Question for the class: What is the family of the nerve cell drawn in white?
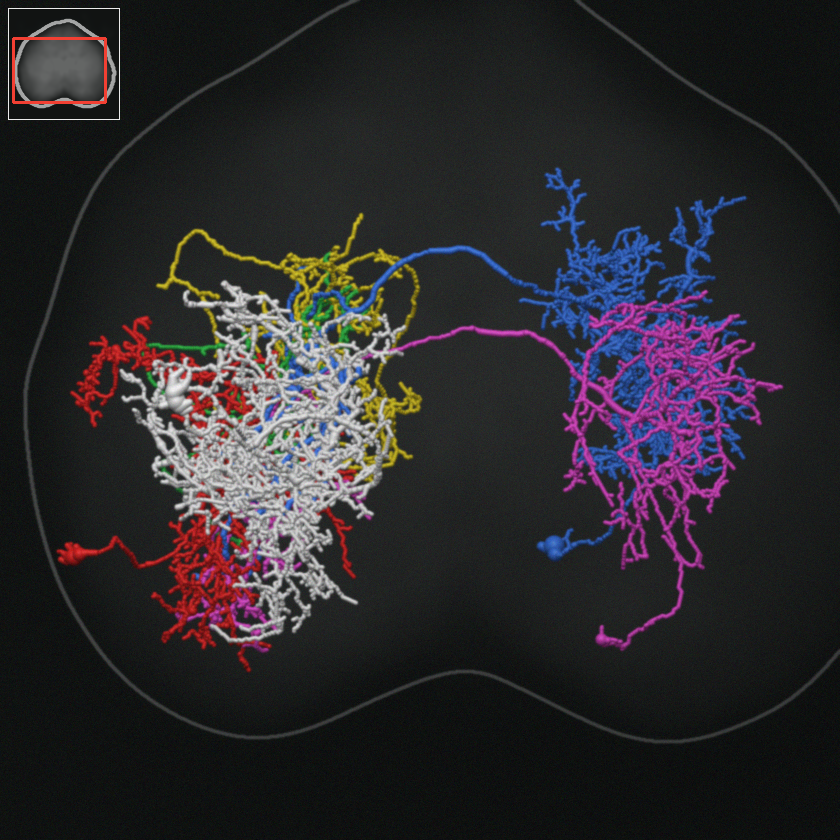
hemilineage 09A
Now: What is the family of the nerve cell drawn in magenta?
hemilineage 07B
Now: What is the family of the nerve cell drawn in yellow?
hemilineage 04B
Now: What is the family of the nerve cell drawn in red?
hemilineage 16B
